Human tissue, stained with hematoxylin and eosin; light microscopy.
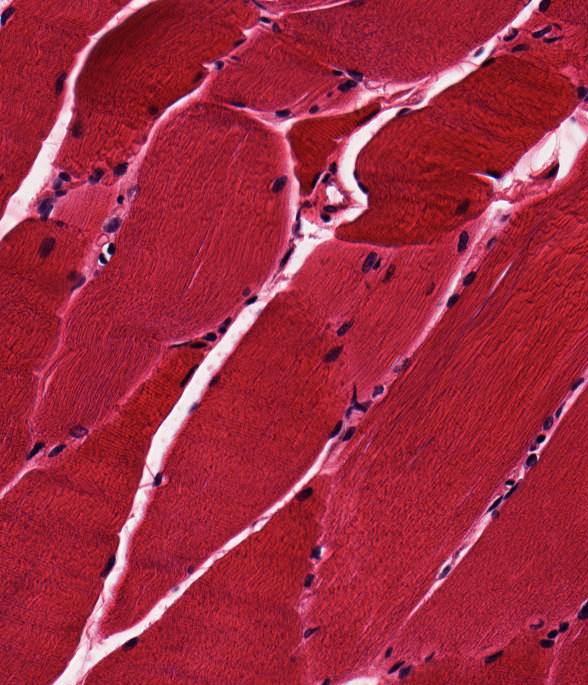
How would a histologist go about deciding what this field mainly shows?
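Skeletal muscle is what's in view. Fine cross-striations show in the red cytoplasm, and the dark oval nuclei sit at the fibre edges, beneath the surface, not centrally.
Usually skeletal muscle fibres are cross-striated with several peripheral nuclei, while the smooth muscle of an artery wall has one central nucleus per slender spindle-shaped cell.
A few fibres near the top right stain a darker red than their neighbours, and there are no adipocytes anywhere.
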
